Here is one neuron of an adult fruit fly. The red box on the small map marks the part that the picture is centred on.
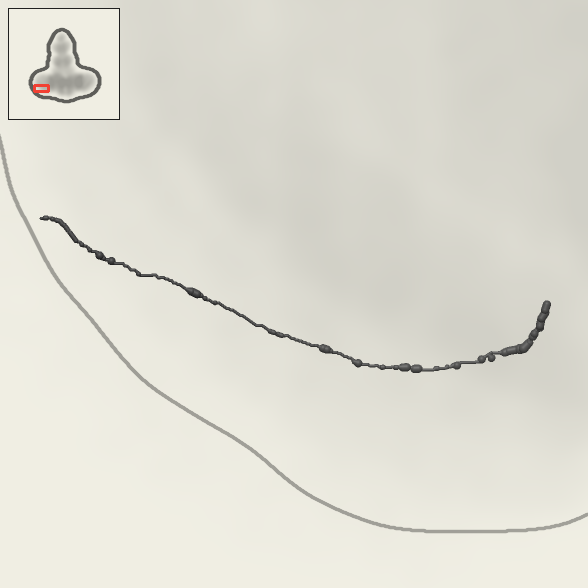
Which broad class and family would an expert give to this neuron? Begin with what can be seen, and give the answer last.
There are a dozen or fewer branch ends. As drawn here it is more than twice as wide as it is tall. This is a photoreceptor or other optic-lobe sensory neuron. Its family is called class visual.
